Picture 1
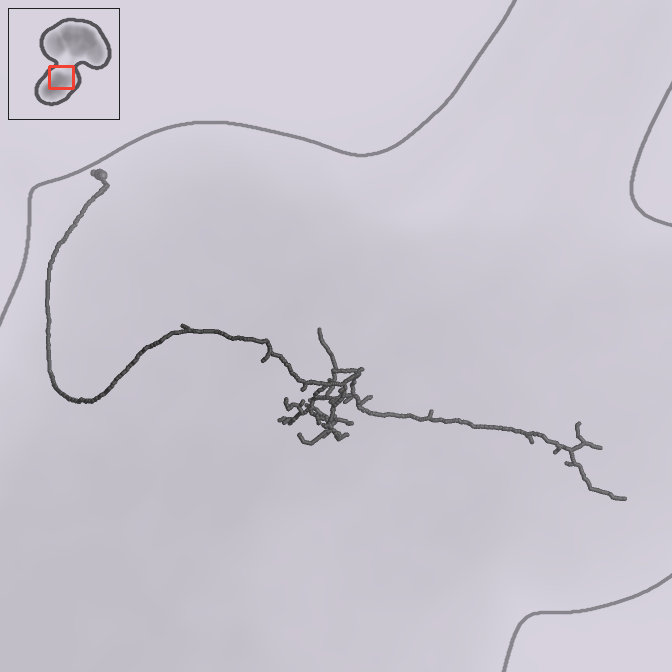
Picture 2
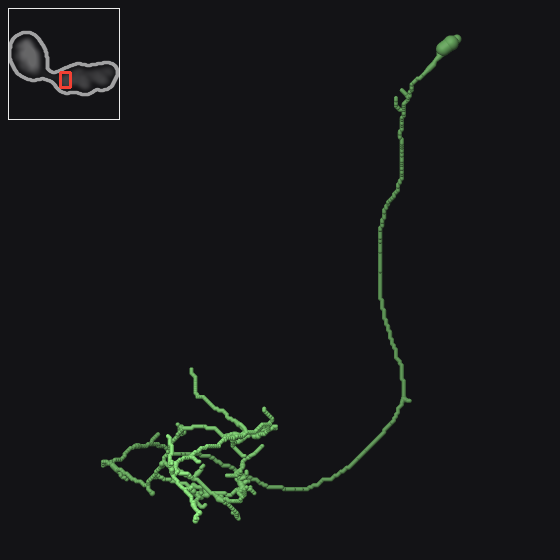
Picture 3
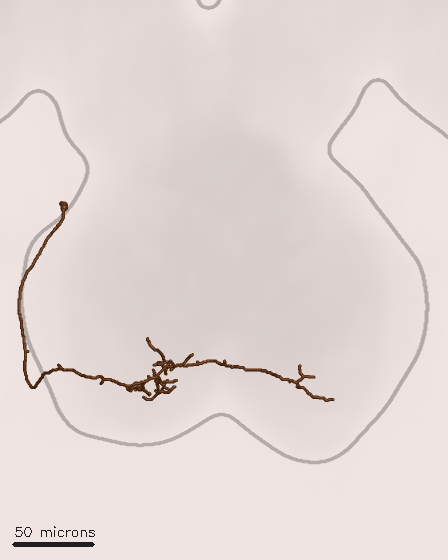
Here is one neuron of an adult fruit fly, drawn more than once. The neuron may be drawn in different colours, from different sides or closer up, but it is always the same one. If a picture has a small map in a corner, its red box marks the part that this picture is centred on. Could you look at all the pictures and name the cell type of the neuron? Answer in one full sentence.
The neuron is of cell type IN19A082.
